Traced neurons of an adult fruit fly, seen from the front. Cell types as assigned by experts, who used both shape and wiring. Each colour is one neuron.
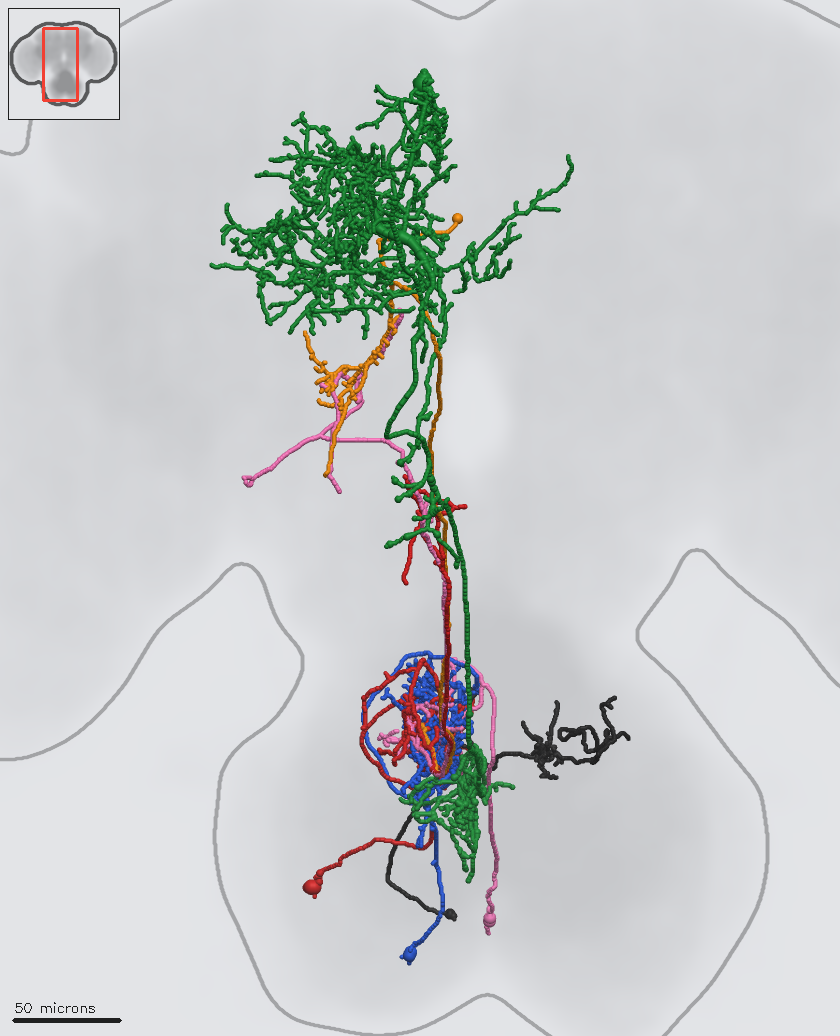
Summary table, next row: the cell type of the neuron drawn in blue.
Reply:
IN12A034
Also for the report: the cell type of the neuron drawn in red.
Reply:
ANXXX171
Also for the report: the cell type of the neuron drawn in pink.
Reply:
AN02A022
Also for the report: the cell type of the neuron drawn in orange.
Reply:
DNpe008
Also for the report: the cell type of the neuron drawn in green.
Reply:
DNp59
